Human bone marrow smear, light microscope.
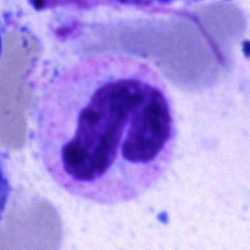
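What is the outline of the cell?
Round and smooth.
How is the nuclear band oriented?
Its bend lies at the top, and both ends point downward.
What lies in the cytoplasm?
Fine pink-lilac granules, scattered throughout.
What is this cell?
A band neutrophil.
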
